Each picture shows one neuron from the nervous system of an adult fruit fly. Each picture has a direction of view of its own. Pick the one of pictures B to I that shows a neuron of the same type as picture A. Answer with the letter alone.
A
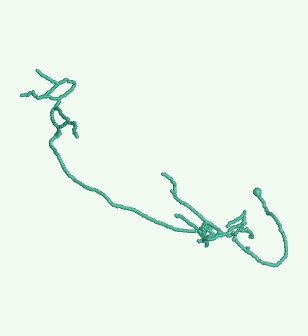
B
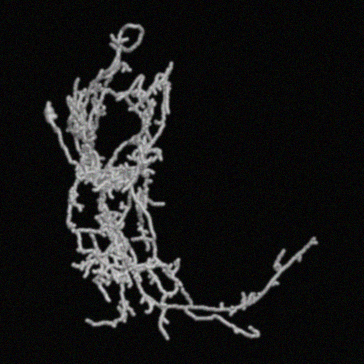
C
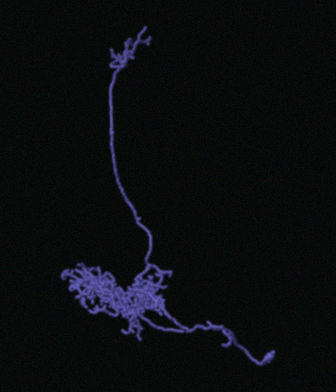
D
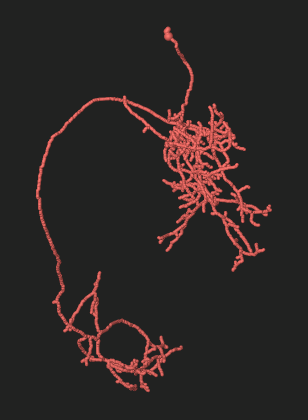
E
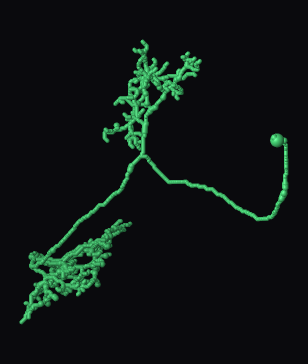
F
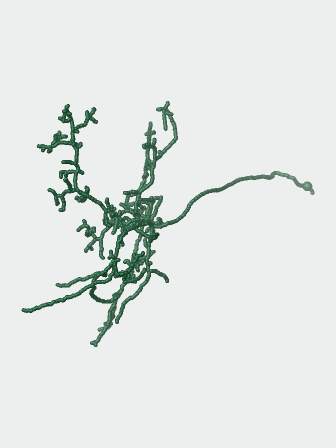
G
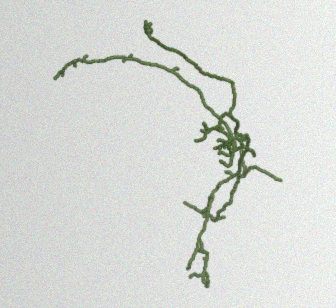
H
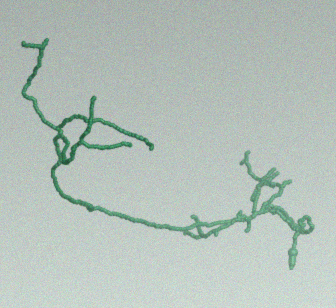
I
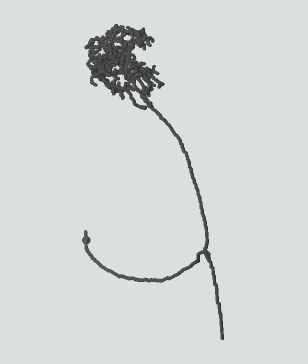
H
